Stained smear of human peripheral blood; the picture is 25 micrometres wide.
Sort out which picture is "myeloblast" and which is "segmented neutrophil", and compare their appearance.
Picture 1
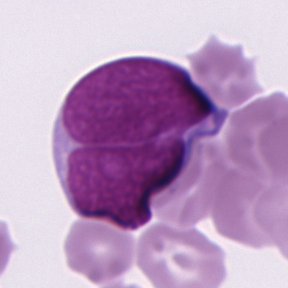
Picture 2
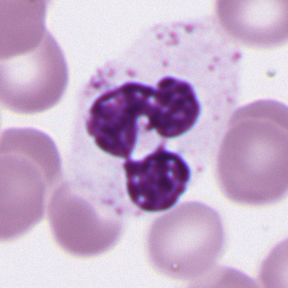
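A myeloblast is shown in picture 1, and a segmented neutrophil in picture 2. The myeloblast is about 15 micrometres across, and its nucleus, about 15 by 12 micrometres, fills about 80% of the cell's area.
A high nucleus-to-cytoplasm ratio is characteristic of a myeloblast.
A straight horizontal groove splits its nucleus into upper and lower parts, the lower part holding a faint pale rounded area. The cytoplasm, pale blue-grey, appears mainly as a thin crescent on the left side and shows no granules.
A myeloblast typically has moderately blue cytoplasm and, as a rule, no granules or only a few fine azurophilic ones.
Its free outline is smooth and rounded, without surface projections. In the segmented neutrophil, by contrast, the cytoplasm is plentiful and very pale pinkish-lilac, with small, sparse pink-violet granules scattered through it and no clear vacuoles.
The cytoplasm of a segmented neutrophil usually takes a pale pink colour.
Its chromatin is dark purple and coarsely clumped, and no nucleoli can be seen.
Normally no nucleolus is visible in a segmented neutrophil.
Its outline is faint and roughly round.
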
